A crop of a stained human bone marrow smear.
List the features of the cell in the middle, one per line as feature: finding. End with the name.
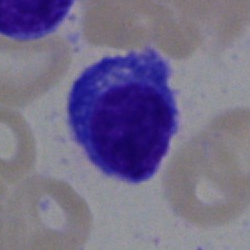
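Outline: roughly round, with an uneven, ragged border
Cytoplasm: no distinct granules
Pale zone: in the cytoplasm just above the nucleus
Upper right margin: small blunt projections
Name: plasma cell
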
